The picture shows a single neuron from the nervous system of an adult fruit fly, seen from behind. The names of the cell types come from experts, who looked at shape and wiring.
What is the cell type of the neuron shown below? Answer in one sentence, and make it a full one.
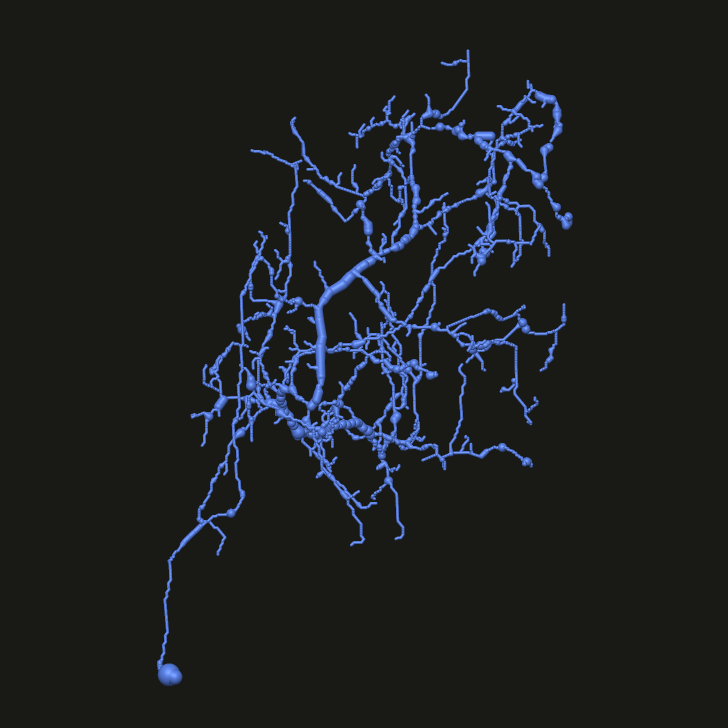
The neuron here is of the cell type IN03A047.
